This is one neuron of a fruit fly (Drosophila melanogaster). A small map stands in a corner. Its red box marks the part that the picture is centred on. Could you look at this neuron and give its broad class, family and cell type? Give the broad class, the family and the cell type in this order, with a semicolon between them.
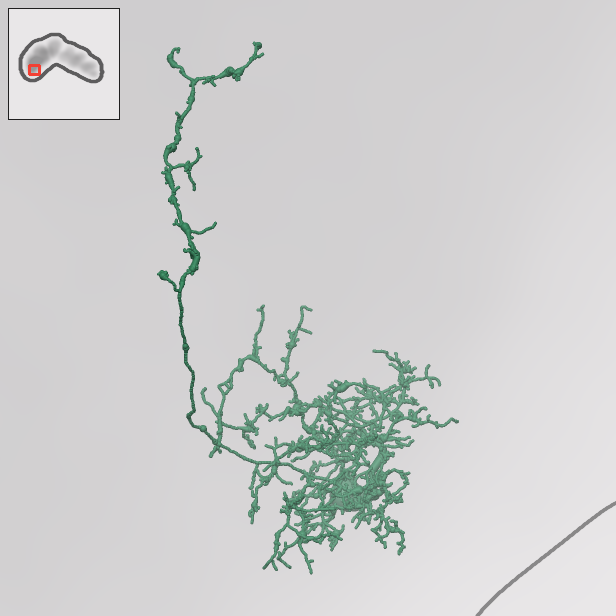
optic-lobe intrinsic neuron; Tlp; Tlp12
